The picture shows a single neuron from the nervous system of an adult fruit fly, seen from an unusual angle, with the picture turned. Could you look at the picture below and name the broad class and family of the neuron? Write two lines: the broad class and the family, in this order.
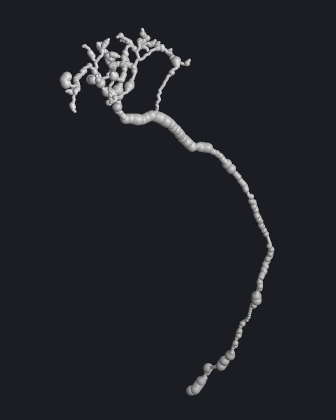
sensory neuron entering the nerve cord
class mechanosensory tactile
